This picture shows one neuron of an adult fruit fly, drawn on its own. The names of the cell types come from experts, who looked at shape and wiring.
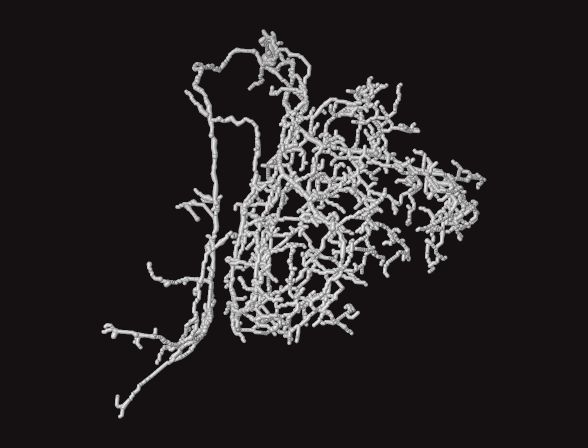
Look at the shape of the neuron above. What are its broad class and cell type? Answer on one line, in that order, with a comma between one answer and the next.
central-brain intrinsic neuron, GNG158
